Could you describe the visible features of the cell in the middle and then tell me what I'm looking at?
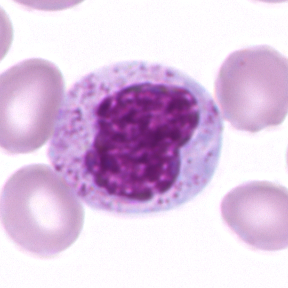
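Let's start at the surface: no projections stand out from it. Now look at the nucleus, a single large mass whose outline is irregular and indented. You won't find any nucleoli in it. Around it runs a moderate rim of pale grey-blue cytoplasm, widest on the left. This is a metamyelocyte.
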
